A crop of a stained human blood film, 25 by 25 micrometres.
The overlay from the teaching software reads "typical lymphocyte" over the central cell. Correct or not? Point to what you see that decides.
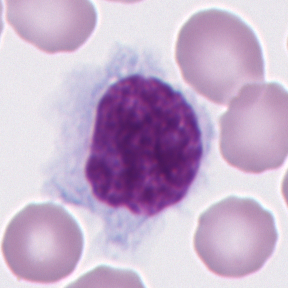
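Outline: ragged and ill-defined rather than smooth. Cytoplasm colour: pale greyish blue, which goes with hairy cell.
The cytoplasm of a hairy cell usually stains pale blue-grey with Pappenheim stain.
Cytoplasm spread: broader on the left side of the nucleus than on the right.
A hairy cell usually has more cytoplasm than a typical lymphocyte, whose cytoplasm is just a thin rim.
Granules: none visible, as in a hairy cell.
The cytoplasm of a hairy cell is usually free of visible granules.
Chromatin: dark purple and coarsely clumped, which goes with typical lymphocyte.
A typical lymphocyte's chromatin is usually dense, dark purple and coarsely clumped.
On balance, this is a hairy cell, not a typical lymphocyte.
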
